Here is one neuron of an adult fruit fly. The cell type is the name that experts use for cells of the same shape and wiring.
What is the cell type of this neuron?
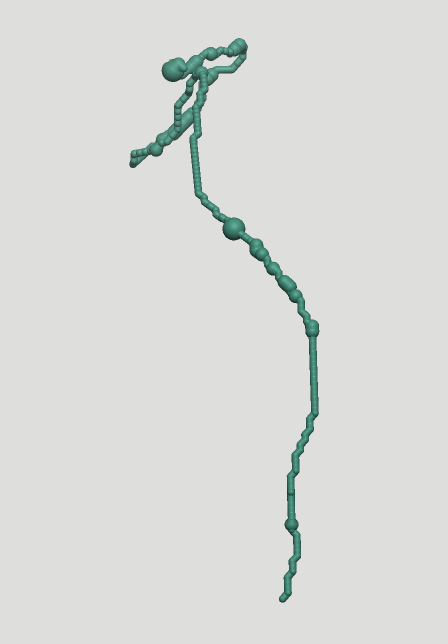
BM_InOm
